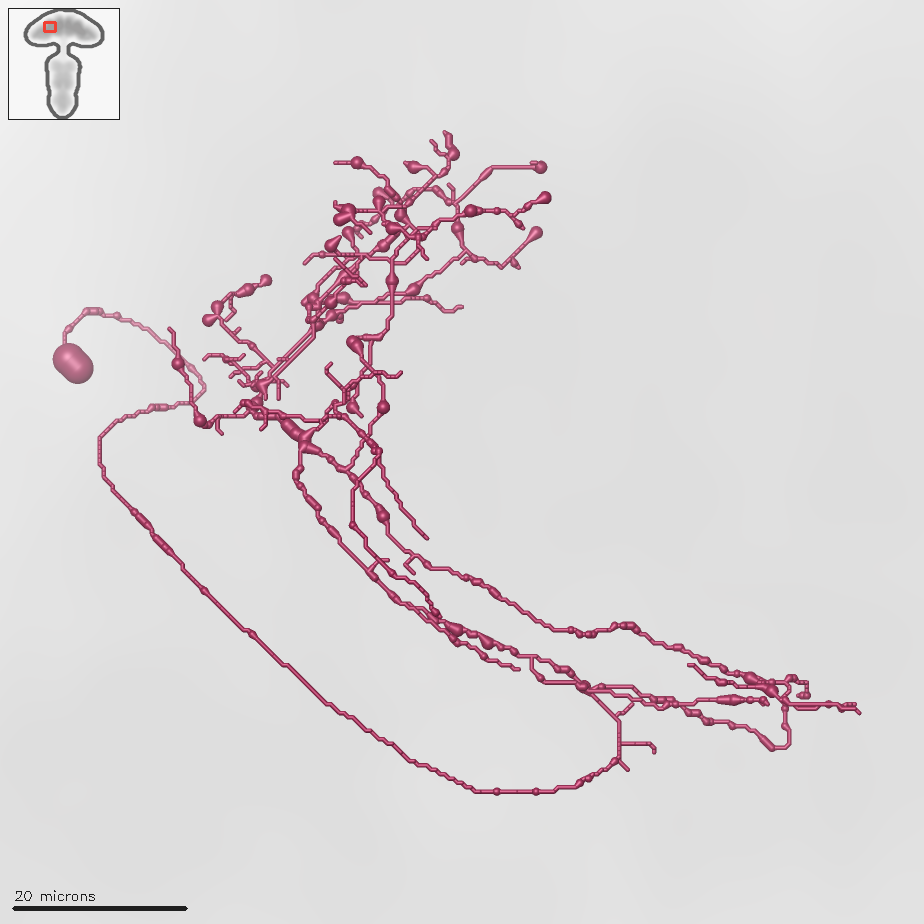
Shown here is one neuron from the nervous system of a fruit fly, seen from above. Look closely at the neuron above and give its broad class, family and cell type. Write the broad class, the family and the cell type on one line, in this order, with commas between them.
central-brain intrinsic neuron, hemilineage SLPav2, SLP085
